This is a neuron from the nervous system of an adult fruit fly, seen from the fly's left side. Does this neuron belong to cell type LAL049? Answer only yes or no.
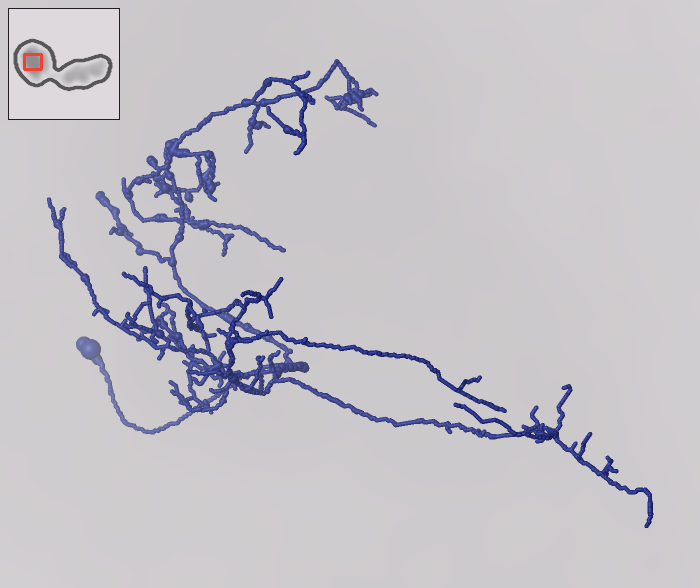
yes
